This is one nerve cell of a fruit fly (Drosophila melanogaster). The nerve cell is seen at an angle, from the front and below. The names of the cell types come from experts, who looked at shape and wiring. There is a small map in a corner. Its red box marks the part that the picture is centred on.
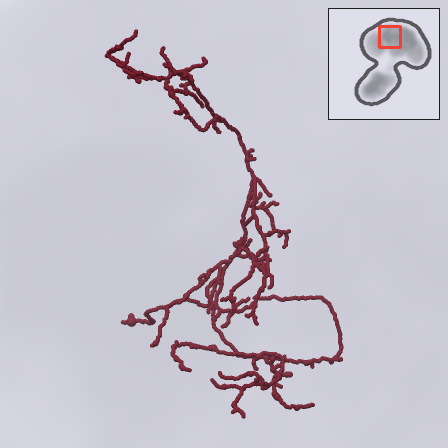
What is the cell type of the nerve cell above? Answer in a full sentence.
The cell type is CB2975.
